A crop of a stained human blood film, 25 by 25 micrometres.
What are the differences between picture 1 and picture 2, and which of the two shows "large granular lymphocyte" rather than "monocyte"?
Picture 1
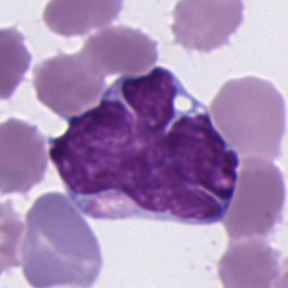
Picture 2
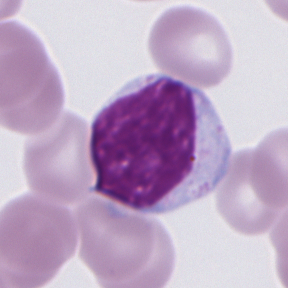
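Let's start with the names: picture 1 shows a monocyte, and picture 2 shows a large granular lymphocyte. Now look at the nucleus in picture 1, which is deeply cleft from its upper edge into several lobes.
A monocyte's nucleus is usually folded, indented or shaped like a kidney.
In picture 2 the chromatin is dark purple and clumped, with small paler patches between the clumps, and no distinct nucleolus is visible.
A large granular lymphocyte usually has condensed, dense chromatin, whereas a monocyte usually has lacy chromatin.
The cytoplasm of the large granular lymphocyte is pale blue, and most of it forms a crescent on the right side of the nucleus.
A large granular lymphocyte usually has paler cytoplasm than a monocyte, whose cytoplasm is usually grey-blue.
See the one small round clear vacuole at the upper right of picture 1, lying between the nuclear lobes; the cytoplasm in picture 2 contains no vacuoles. In picture 1 no distinct granules are seen in the cytoplasm. One thing the two share is an angular outline, and in picture 1 that outline is moulded against the surrounding red cells. The large granular lymphocyte is about 12 micrometres across, and its nucleus fills about 70% of the cell's area.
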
